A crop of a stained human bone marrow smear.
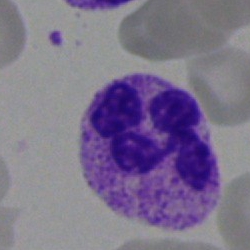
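Segmented neutrophil. Look first at the outline: it is smooth and oval. The chromatin is dense and dark purple, and you will find no nucleoli visible in the nucleus. Fine purple granules are spread all through the cytoplasm.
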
